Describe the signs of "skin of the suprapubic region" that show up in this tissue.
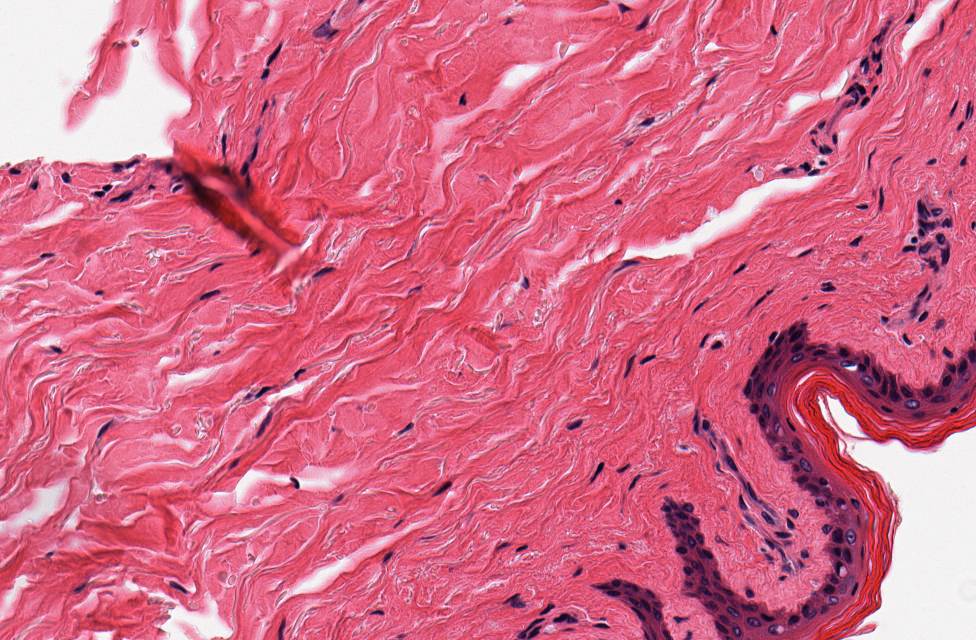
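Most of the tissue is dense, wavy, eosinophilic collagen in thick bundles, sparsely cellular, with scattered dark, spindle-shaped fibroblast nuclei.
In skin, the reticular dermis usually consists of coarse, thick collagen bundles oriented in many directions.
The thick collagen bundles here accord with this in the skin of the suprapubic region. Along the lower right runs a thin, folded stratified squamous epithelium only a few cell layers thick.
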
